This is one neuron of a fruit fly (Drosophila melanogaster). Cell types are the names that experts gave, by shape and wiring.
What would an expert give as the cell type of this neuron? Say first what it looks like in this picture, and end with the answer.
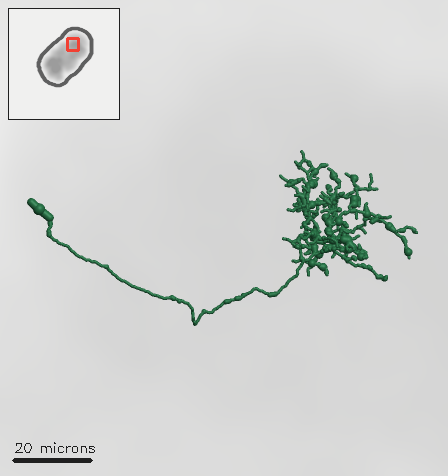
The cell body is on the left of the picture. From left to right in the picture it spans about 100 microns. Dozens of branch ends can be seen. This is an optic-lobe intrinsic neuron. The cell type is Li14.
